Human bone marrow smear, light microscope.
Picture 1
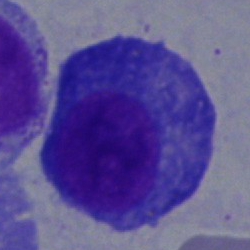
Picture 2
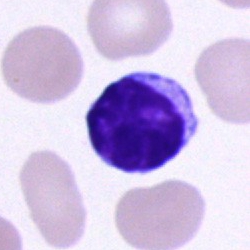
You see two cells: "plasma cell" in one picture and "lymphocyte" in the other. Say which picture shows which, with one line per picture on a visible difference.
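In picture 1 we see a plasma cell: The cytoplasm is plentiful and forms a wide band above and to the right of the nucleus.
In picture 2 we see a lymphocyte: The cytoplasm is a scant pale blue rim, widest on the upper right side.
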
